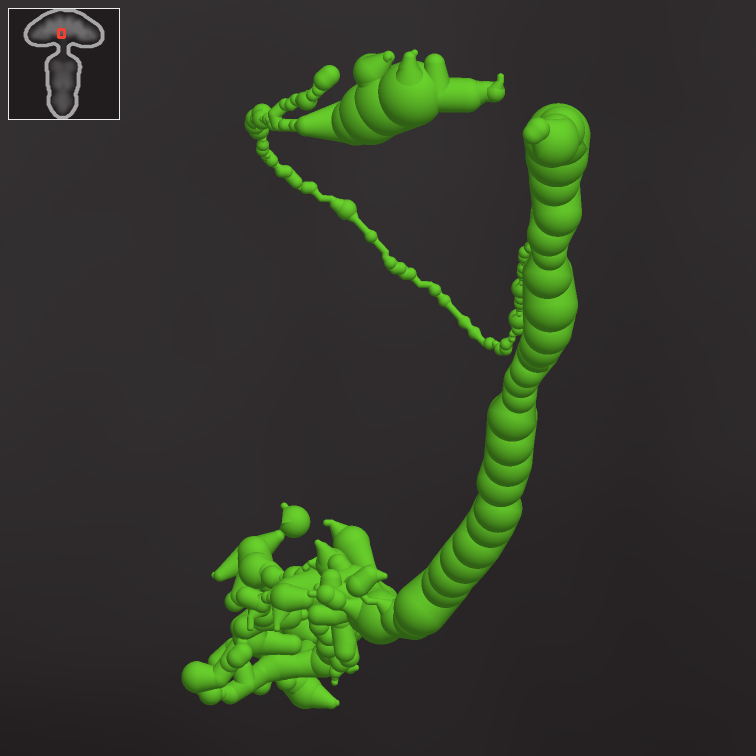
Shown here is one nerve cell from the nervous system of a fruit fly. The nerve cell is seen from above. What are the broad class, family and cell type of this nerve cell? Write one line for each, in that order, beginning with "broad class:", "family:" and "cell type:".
broad class: visual projection neuron
family: OCG
cell type: OCG01c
